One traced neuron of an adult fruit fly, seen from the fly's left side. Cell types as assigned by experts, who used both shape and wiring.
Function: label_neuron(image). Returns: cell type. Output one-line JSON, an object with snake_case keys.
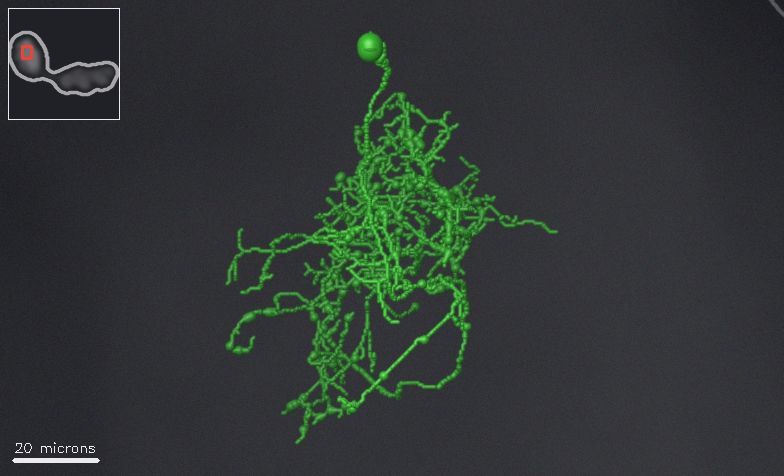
{"cell_type": "PVLP082"}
